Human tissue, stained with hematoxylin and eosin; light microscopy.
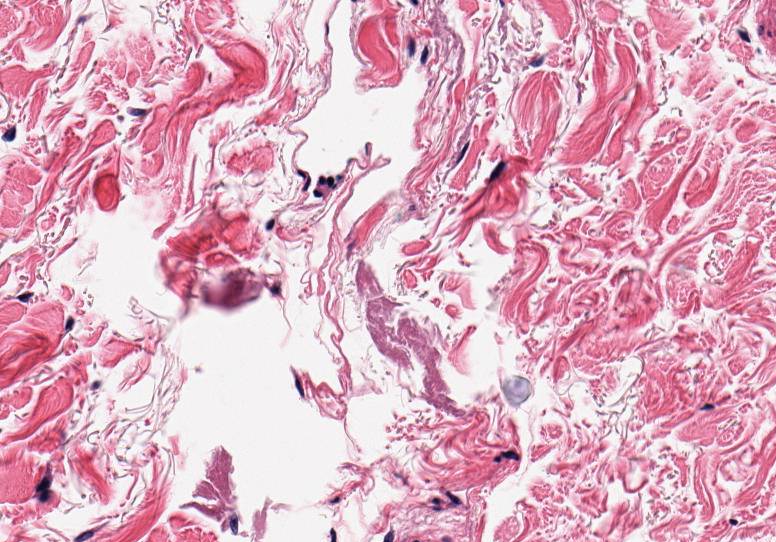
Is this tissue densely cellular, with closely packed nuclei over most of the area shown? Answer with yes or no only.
No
